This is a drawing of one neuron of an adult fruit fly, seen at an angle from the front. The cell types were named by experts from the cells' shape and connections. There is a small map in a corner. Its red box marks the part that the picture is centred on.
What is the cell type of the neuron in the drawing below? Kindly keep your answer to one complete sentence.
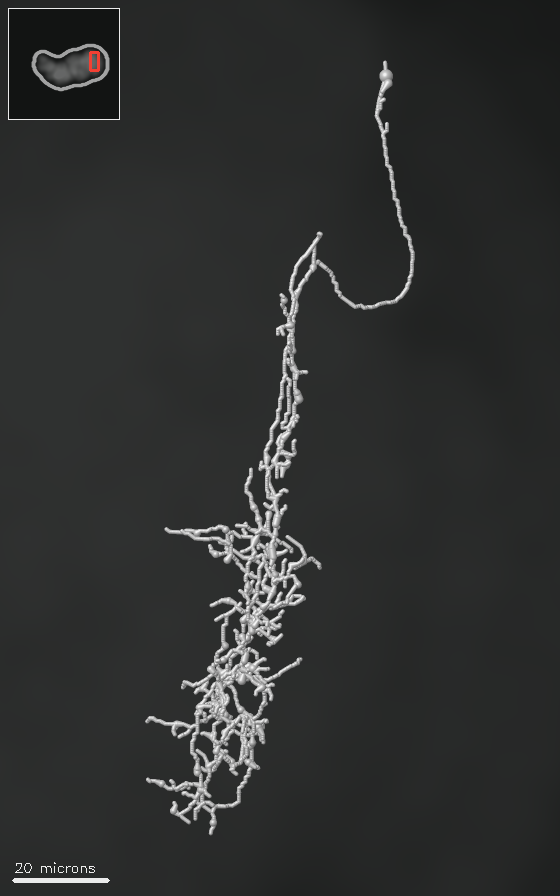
The neuron is typed under the name AVLP005.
